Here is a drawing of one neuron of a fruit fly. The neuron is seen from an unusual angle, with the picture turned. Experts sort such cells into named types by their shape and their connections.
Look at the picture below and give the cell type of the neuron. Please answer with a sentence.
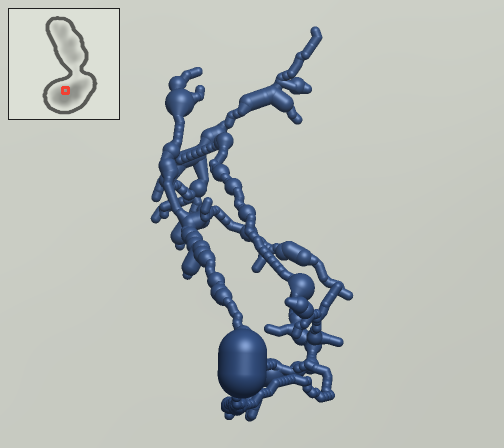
The cell type is Mi15.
